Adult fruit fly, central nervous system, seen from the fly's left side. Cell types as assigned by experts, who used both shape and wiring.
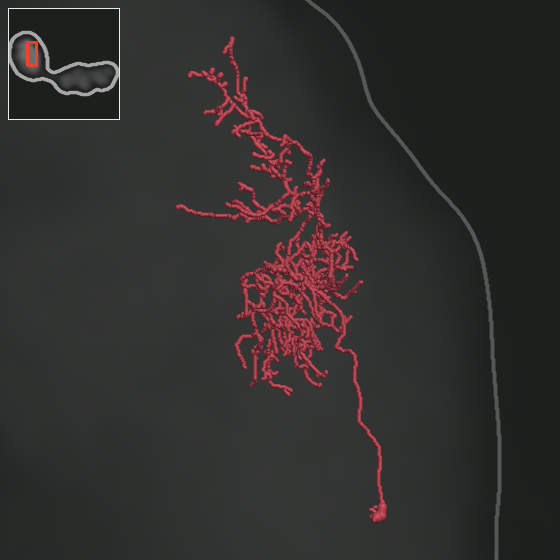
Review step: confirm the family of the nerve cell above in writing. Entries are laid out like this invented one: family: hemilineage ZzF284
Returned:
family: LoVP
